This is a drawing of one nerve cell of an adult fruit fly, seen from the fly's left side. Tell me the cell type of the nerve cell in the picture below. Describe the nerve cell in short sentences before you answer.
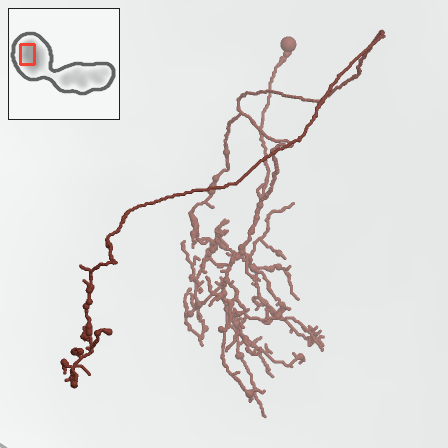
Dozens of branch ends can be seen. As drawn here it is about as wide as it is tall. This is a central-brain intrinsic neuron. It is of cell type AVLP194_b2.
